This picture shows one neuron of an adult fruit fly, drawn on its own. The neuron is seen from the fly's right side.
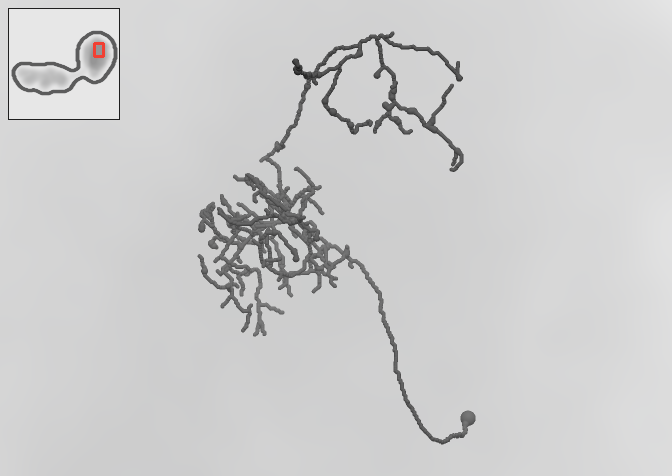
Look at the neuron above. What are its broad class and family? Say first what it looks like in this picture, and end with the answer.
Dozens of branch ends can be seen. As drawn here it is taller than it is wide. This is a central-brain intrinsic neuron. Its family is hemilineage VPNl&d1_dorsal.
